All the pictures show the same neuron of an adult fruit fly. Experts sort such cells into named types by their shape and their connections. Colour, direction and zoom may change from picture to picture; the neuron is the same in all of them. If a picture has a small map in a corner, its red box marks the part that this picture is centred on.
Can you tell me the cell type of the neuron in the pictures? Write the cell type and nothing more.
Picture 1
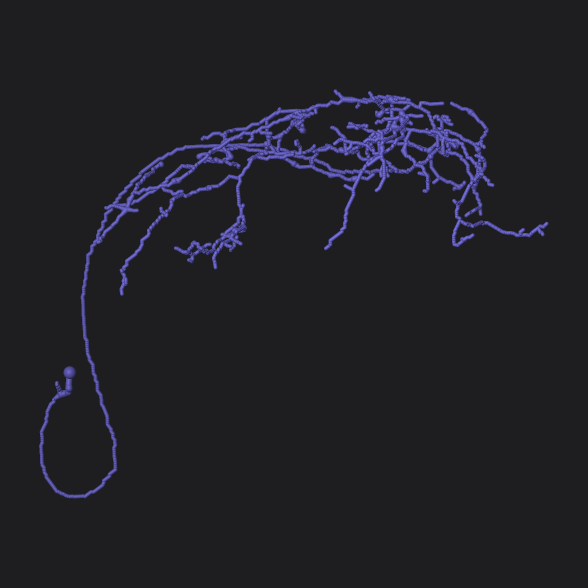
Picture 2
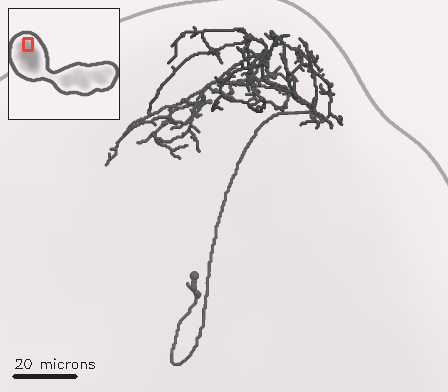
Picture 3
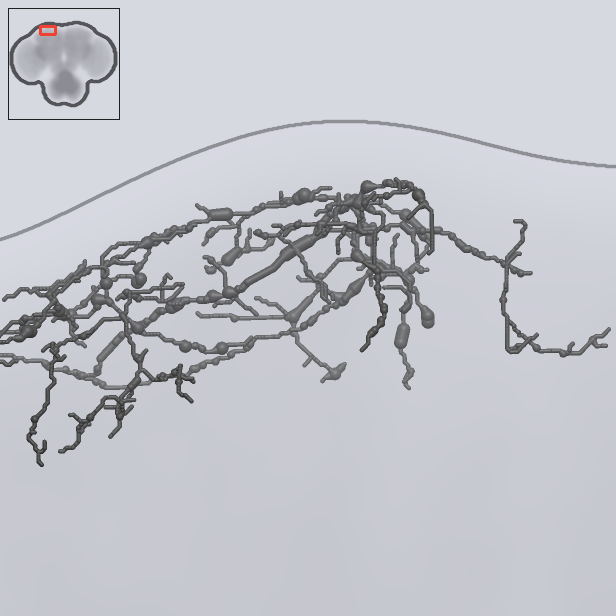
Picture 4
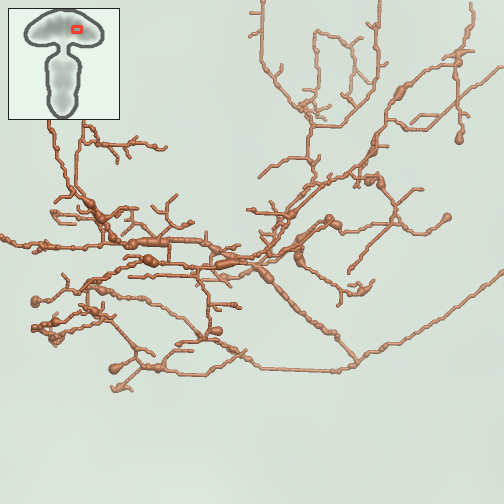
CB1352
